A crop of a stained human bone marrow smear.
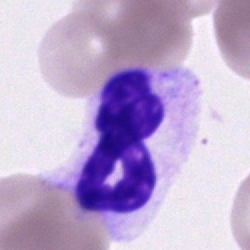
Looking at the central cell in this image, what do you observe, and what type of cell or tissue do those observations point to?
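Look at that chromatin: dark purple and coarsely clumped. The cytoplasm is a pale lilac, widest off to the right of the nucleus. The outline's irregular, angular more than round. That one's a segmented neutrophil.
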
